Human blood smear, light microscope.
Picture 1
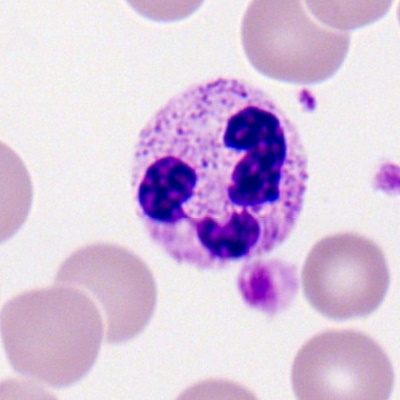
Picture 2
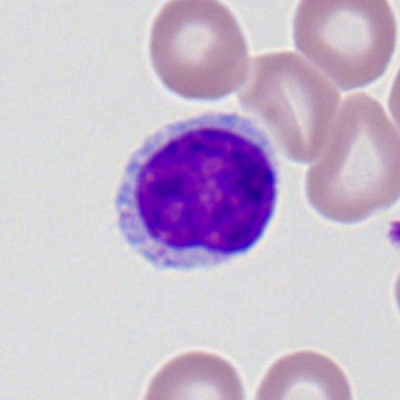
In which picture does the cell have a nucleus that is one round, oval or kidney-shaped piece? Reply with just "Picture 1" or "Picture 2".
Picture 2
